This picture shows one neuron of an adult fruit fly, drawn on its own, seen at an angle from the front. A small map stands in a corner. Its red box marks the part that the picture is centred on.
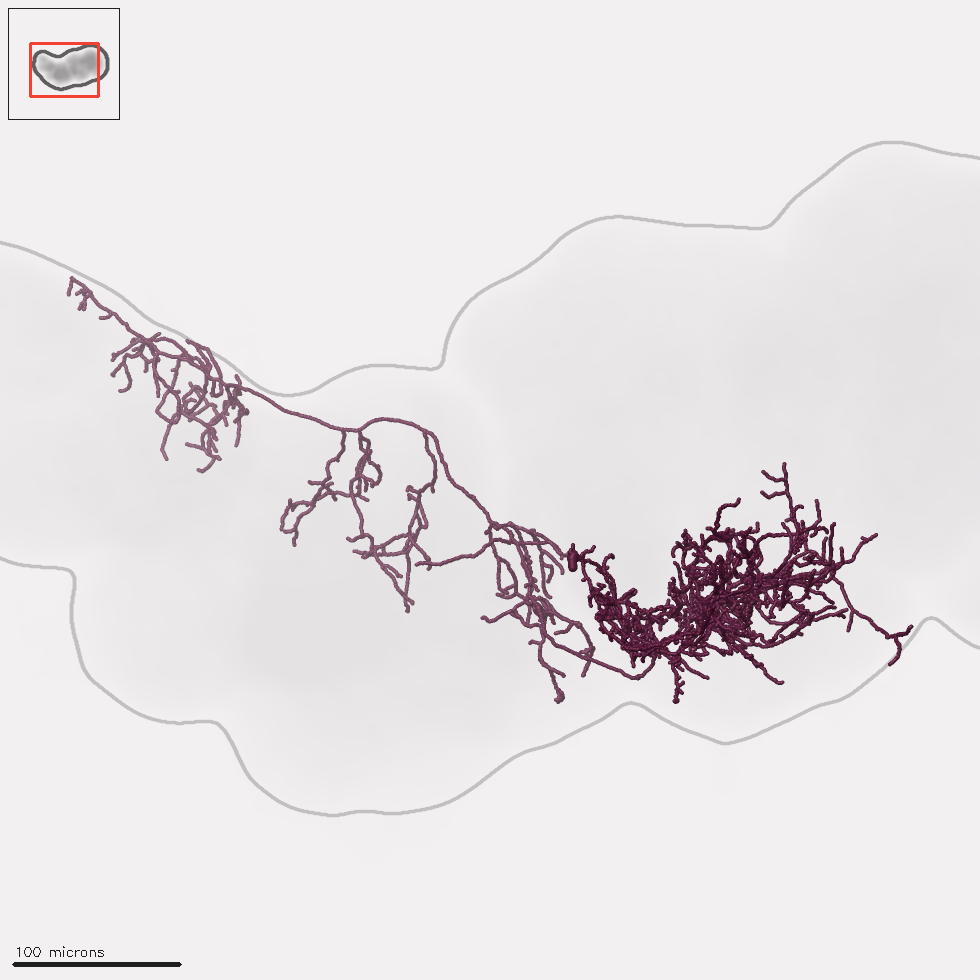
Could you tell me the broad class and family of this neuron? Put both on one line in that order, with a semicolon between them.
descending neuron; DNge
